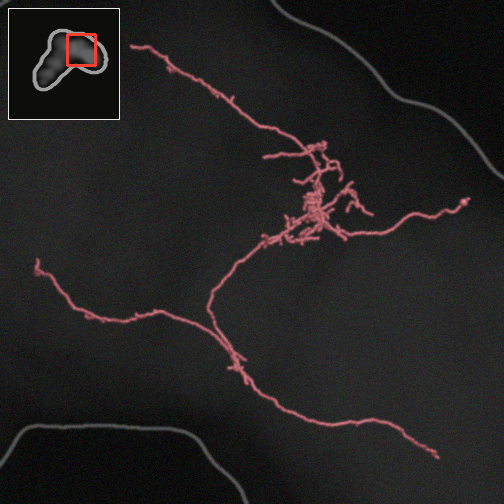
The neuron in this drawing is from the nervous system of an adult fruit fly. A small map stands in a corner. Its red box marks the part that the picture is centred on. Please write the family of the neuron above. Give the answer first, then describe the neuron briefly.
Its family is hemilineage VESa2. It is a central-brain intrinsic neuron. The cell body can be seen on the right of the picture. Dozens of branch ends can be seen.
